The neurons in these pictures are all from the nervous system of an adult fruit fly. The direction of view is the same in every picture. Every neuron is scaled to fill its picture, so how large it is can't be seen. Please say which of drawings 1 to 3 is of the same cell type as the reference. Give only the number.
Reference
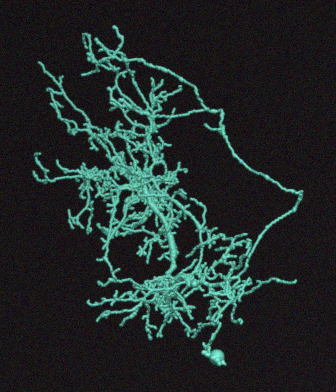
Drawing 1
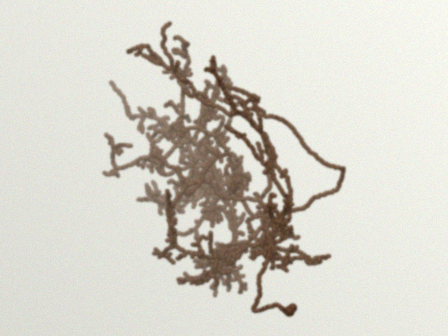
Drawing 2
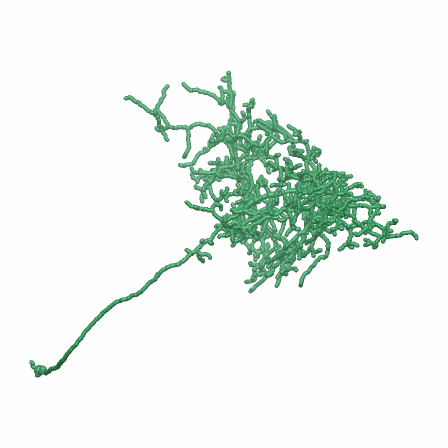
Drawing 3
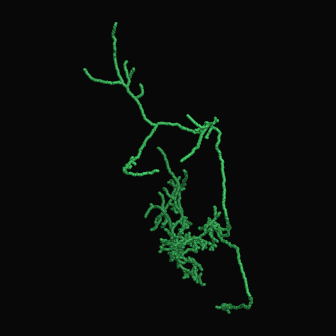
1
